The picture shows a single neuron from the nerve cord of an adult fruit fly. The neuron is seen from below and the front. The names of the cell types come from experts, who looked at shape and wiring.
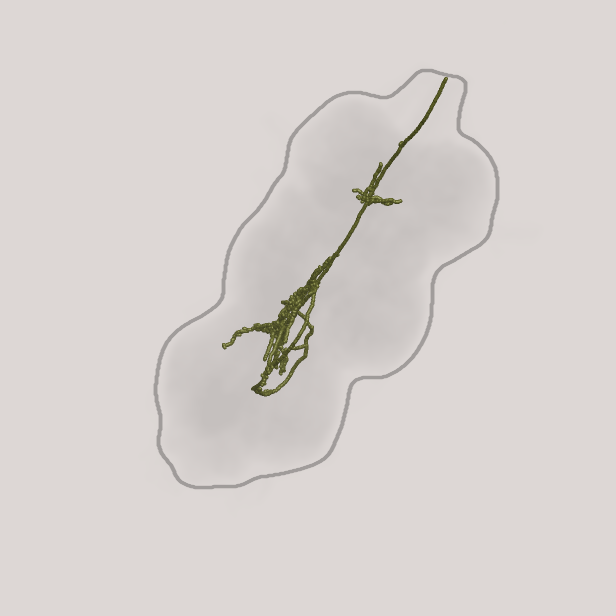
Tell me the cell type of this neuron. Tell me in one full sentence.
This neuron is a cell of type ANXXX136.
